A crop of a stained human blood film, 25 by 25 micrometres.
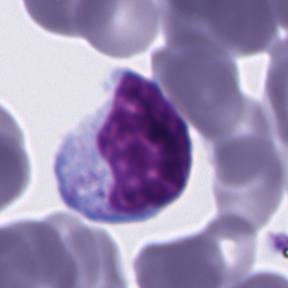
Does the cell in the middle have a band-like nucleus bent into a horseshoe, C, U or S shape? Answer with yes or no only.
No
